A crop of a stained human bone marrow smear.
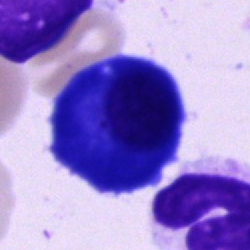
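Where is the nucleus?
Off-centre, toward the right side, with a broad band of cytoplasm on its left.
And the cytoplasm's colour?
Deep blue.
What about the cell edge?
It bears many tiny bumps.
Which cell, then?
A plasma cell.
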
